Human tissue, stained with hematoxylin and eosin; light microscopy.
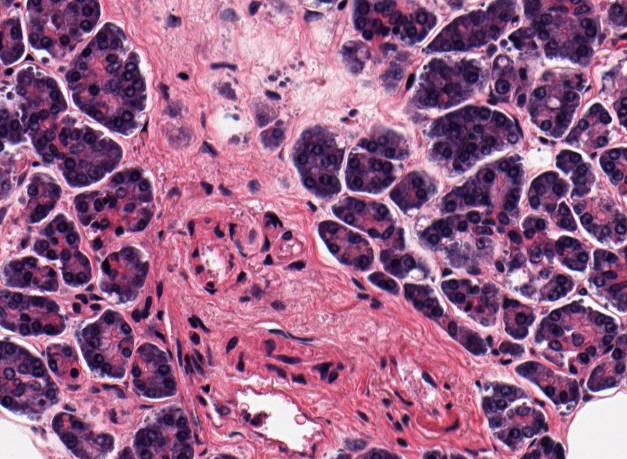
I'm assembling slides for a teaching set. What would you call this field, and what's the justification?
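Exocrine pancreas is the main tissue here. The acinar cells have deeply purple, strongly basophilic cytoplasm, with round dark nuclei lying mostly toward the outer edge of each acinus.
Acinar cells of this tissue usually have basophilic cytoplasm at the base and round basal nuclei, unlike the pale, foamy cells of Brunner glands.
A band of wavy pink collagen crosses the centre.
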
